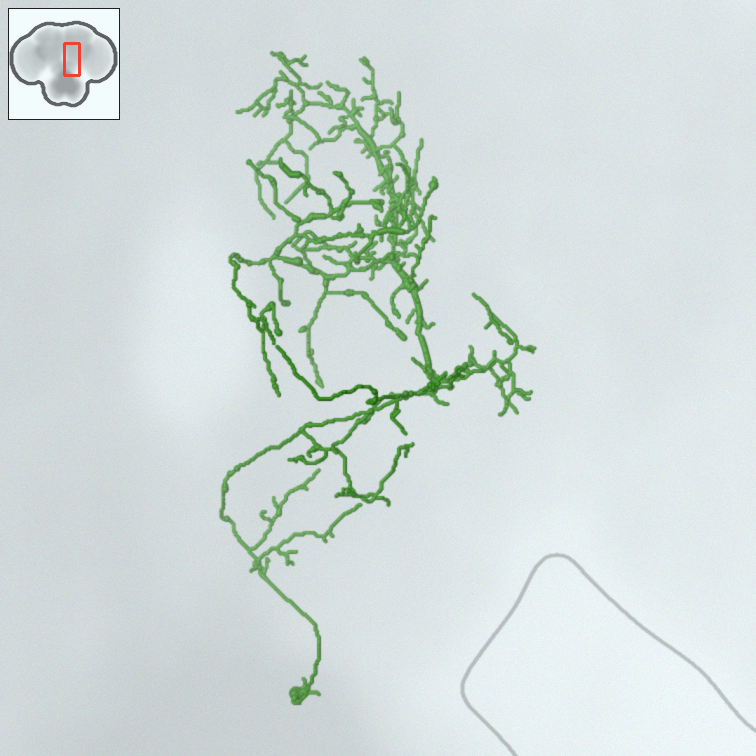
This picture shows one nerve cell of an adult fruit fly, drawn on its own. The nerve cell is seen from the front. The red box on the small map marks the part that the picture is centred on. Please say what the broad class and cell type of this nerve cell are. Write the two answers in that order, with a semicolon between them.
central-brain intrinsic neuron; CB0630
